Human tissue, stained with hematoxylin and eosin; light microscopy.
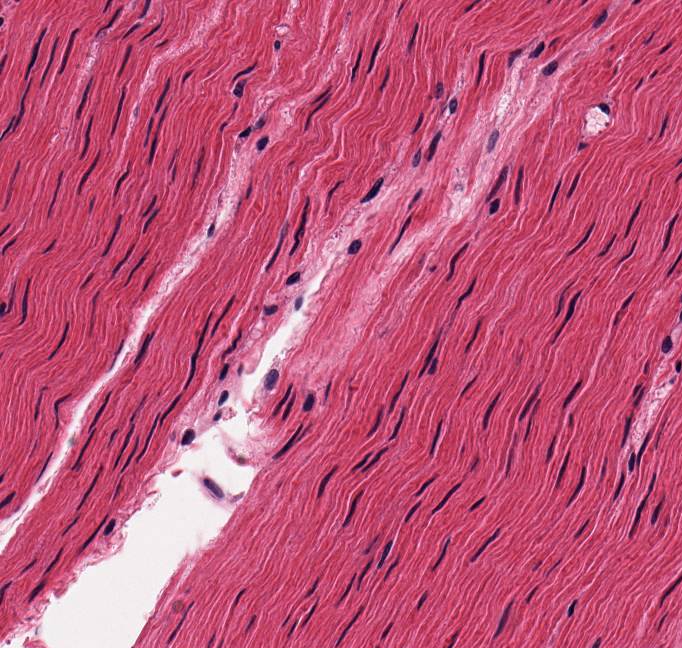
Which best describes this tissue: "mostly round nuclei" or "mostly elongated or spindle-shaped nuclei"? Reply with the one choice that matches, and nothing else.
Mostly elongated or spindle-shaped nuclei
